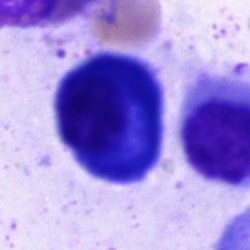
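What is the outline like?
Roughly round, with a slightly uneven, lumpy edge.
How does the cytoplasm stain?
A deep, intense blue, with a paler, lighter-blue zone in the right half of the cell; no granules are visible in it.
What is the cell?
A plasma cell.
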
